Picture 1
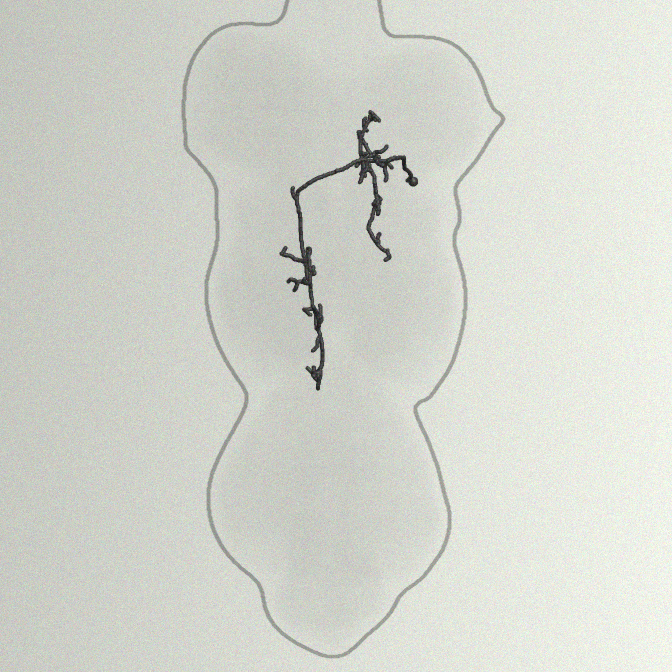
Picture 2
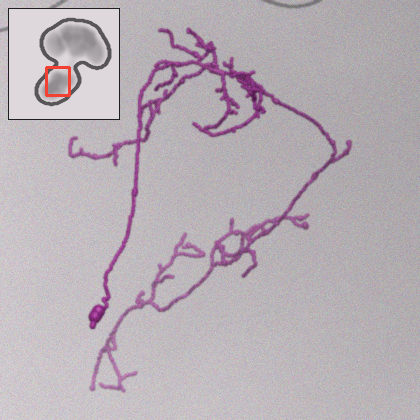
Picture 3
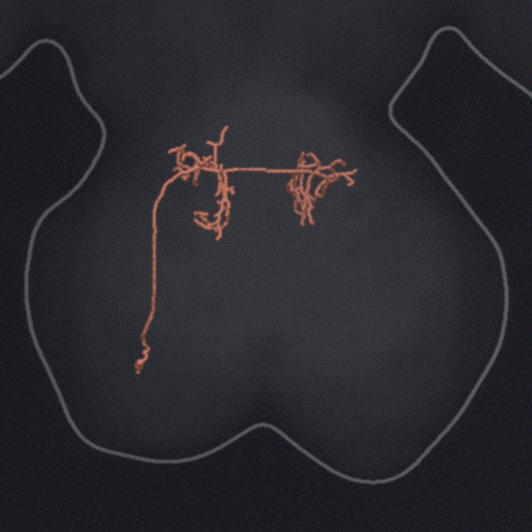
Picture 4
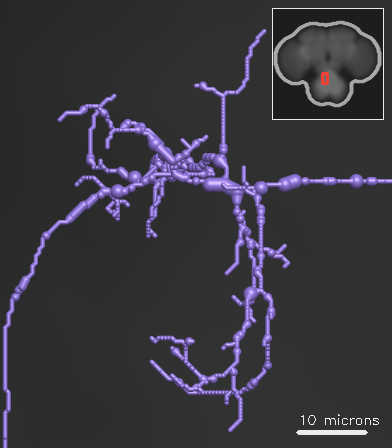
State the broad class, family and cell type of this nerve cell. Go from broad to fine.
nerve-cord intrinsic neuron; hemilineage 06A; IN06A076_c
